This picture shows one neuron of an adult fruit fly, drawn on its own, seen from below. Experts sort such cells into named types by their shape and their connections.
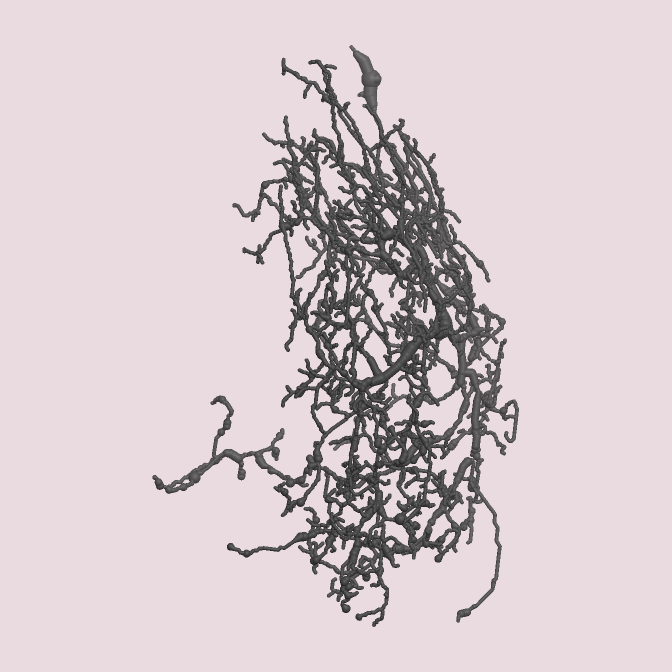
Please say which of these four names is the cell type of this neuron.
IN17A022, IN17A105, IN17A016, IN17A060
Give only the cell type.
IN17A022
